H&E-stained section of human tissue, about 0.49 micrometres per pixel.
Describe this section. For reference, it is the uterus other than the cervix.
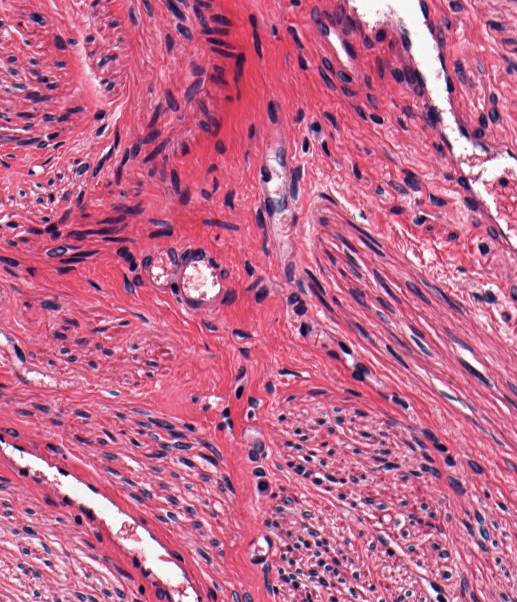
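Looking across the whole field, I see bundles of spindle cells running in different directions and interlacing. Where the cells are cut along their length, their nuclei are elongated and dark-staining, with blunt ends. Their pink cytoplasm seems to merge into long fibrillar strands. I find no epithelium or glands anywhere in the field.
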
